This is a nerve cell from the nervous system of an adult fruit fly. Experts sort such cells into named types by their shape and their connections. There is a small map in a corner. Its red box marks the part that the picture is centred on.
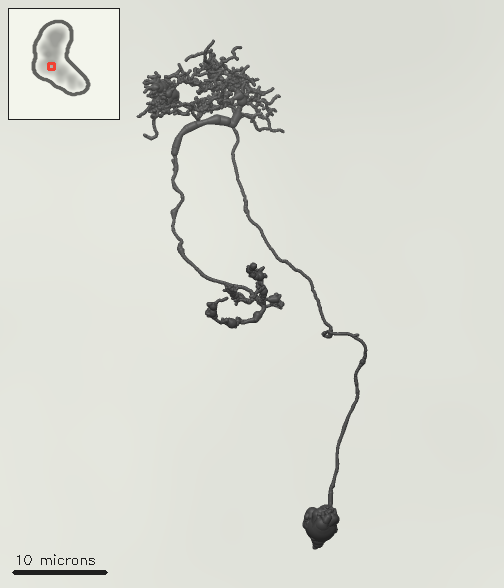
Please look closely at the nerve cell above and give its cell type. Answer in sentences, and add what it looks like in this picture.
Its cell type is T5c. It is an optic-lobe intrinsic neuron. From top to bottom in the picture it spans about 55 microns. The picture shows dozens of branch ends.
